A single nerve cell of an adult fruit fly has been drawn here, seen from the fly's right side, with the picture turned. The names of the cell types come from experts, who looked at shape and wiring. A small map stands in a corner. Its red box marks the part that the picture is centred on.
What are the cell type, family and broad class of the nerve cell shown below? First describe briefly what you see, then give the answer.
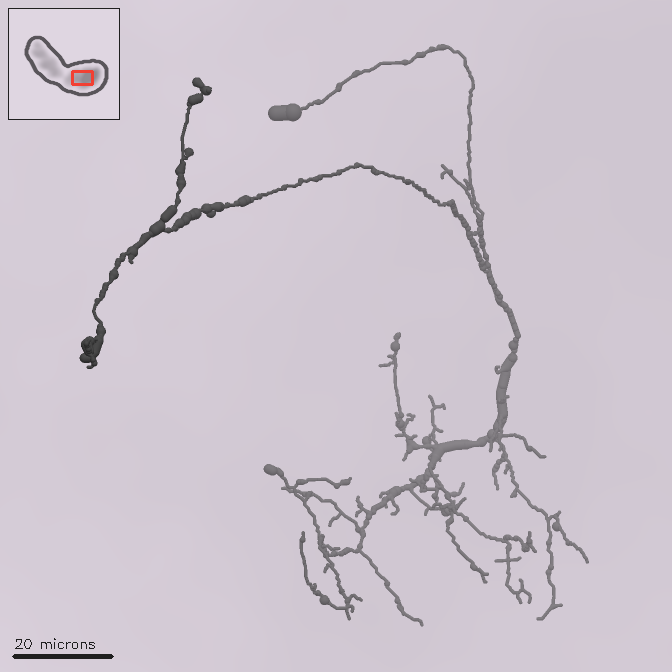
The cell body can be seen at the top of the picture. By the scale bar it is about 120 microns tall in this view. Dozens of branch ends can be seen. The cell type is CB2050. Its family is hemilineage DM4_ventral. This is a central-brain intrinsic neuron.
